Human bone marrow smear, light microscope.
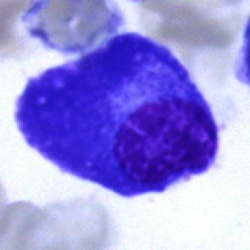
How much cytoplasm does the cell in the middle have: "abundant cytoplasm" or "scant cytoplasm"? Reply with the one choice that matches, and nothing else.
Abundant cytoplasm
